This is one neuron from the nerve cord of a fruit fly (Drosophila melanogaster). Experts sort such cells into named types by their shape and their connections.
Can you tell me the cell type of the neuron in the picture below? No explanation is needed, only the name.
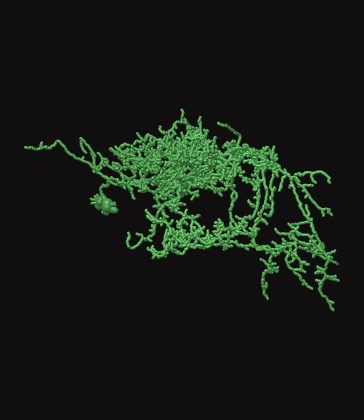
INXXX297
